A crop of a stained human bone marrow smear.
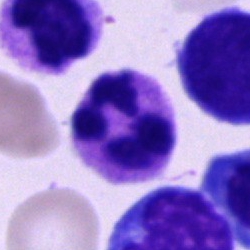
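Segmented neutrophil, stained human bone marrow smear. Outline: roughly round. Nucleus: lobes set in a ring around a paler central area. Chromatin: dark, coarsely clumped. Cytoplasm: pale pinkish-violet.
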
